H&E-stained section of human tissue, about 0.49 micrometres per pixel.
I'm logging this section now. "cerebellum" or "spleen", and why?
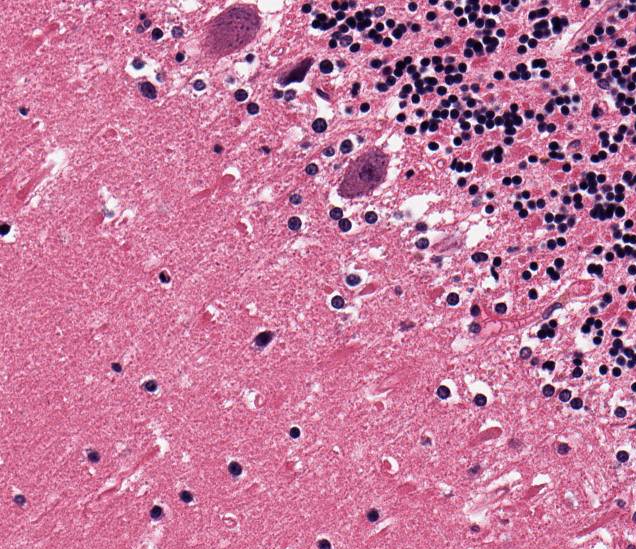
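It is cerebellum, not spleen. A densely cellular zone of small, round, darkly stained nuclei with very little visible cytoplasm fills the upper right.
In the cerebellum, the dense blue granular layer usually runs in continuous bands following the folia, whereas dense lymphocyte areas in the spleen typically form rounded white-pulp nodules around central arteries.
Near the top centre, three large neurons with abundant purple-tinged cytoplasm lie along the border between the cellular and pale zones.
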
